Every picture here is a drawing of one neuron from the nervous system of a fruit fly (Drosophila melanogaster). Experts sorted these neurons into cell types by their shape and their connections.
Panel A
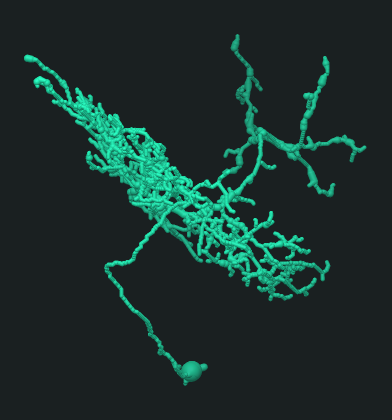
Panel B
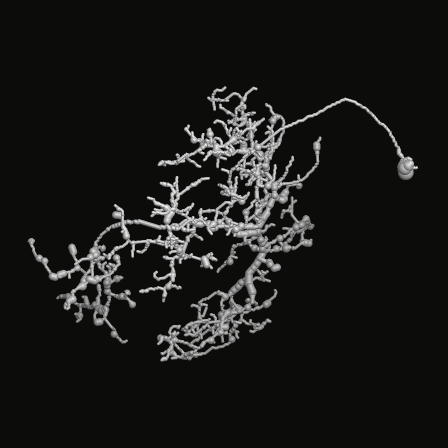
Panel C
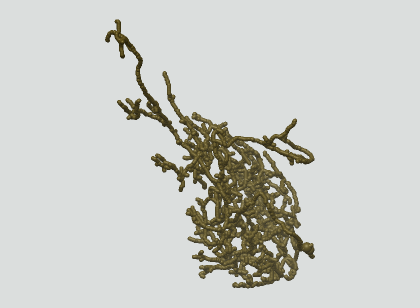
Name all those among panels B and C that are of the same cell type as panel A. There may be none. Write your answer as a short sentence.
Panel B is of the same cell type.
